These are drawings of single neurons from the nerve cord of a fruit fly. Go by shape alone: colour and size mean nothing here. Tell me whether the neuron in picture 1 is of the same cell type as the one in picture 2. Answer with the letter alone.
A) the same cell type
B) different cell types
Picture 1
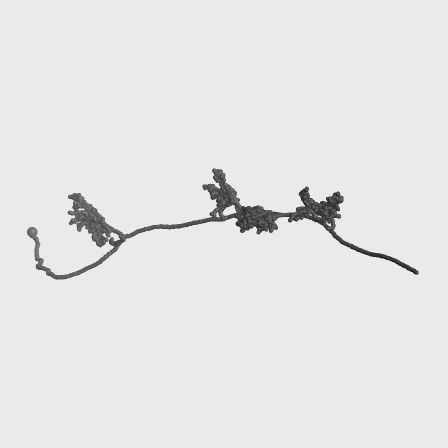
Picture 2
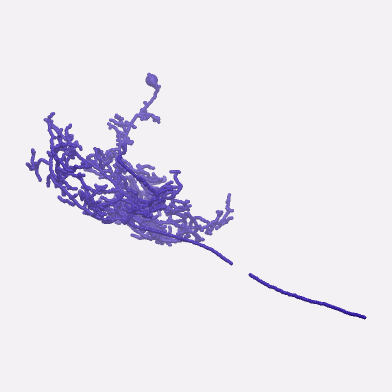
B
